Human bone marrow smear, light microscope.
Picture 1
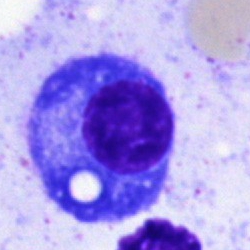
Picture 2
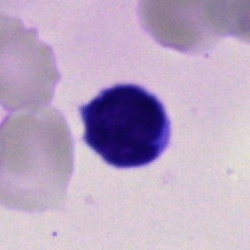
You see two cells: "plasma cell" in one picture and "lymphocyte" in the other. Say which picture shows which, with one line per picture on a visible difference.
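Picture 1 – plasma cell. The cytoplasm is abundant and deep blue.
Picture 2 – lymphocyte. Cytoplasm is scant, at most a thin rim around the dark nucleus.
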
